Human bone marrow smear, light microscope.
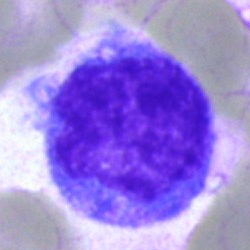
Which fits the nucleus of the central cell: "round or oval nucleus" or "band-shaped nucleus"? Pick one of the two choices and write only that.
Round or oval nucleus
